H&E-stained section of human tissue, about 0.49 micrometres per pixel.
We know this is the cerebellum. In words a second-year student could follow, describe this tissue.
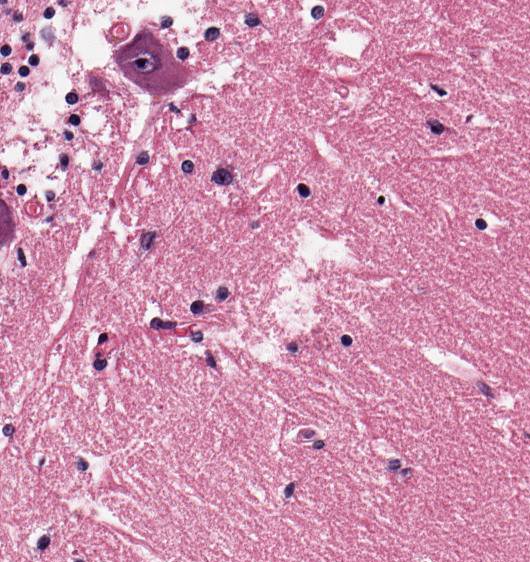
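Pink, finely fibrillary neuropil fills most of the field. Its scattered glial nuclei are small, round and darkly stained, with little visible cytoplasm. Small capillaries containing red blood cells lie upper left and centre-left. The upper left corner is loosely textured, with many clear vacuoles.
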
